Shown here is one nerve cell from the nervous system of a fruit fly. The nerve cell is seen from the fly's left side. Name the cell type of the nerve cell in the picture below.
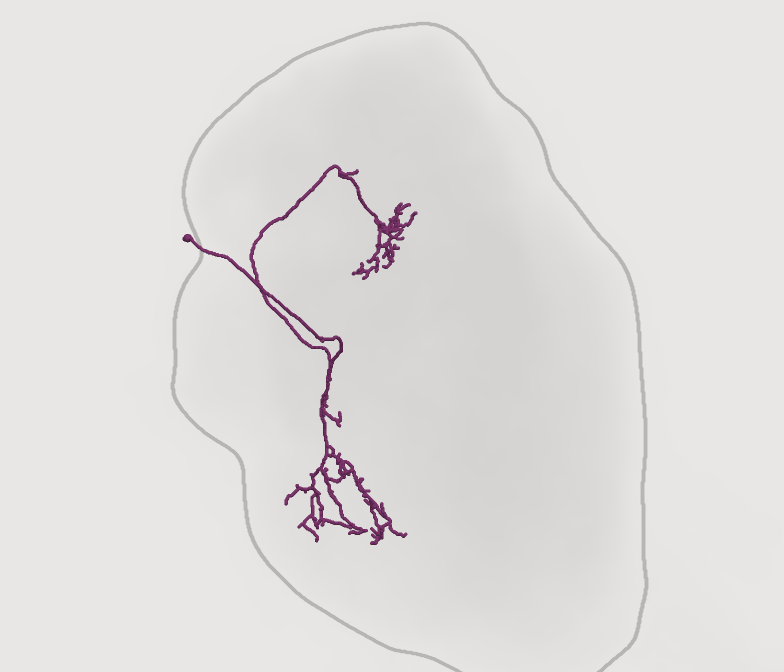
mAL5A2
